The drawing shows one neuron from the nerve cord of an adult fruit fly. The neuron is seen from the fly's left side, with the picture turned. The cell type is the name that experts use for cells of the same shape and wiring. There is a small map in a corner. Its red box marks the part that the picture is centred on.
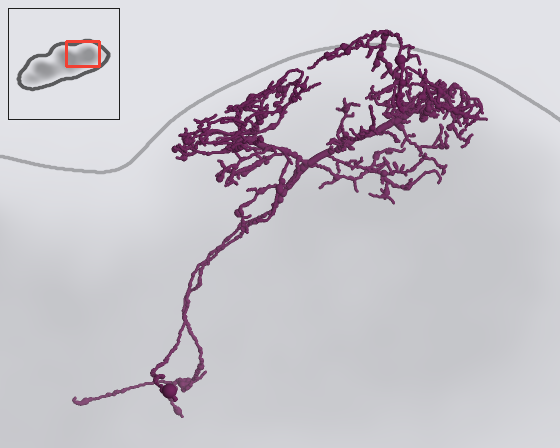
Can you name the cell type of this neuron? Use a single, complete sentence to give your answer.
The cell type given to this neuron is IN23B023.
